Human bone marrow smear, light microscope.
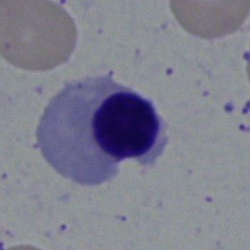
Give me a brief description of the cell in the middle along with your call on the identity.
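In this cell the nucleus sits off-centre, toward the right side. Its chromatin is dense and stains a very dark purple. Cytoplasm is abundant and pale grey-blue, with a small pale bulge sticking out at the lower right beyond the nucleus. Shown here is an erythroblast.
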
